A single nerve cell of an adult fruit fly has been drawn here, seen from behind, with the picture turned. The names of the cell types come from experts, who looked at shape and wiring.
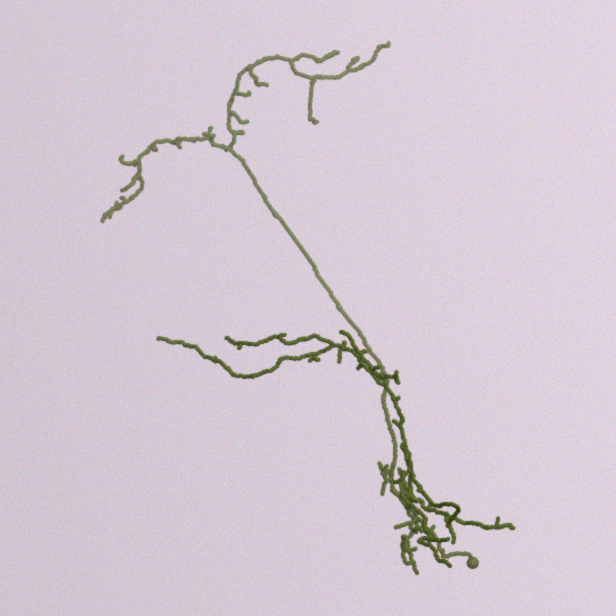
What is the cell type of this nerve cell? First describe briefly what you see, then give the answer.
The cell body can be seen at the lower right of the picture. Dozens of branch ends can be seen. Its broad class is central-brain intrinsic neuron. The cell type is VES206m.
